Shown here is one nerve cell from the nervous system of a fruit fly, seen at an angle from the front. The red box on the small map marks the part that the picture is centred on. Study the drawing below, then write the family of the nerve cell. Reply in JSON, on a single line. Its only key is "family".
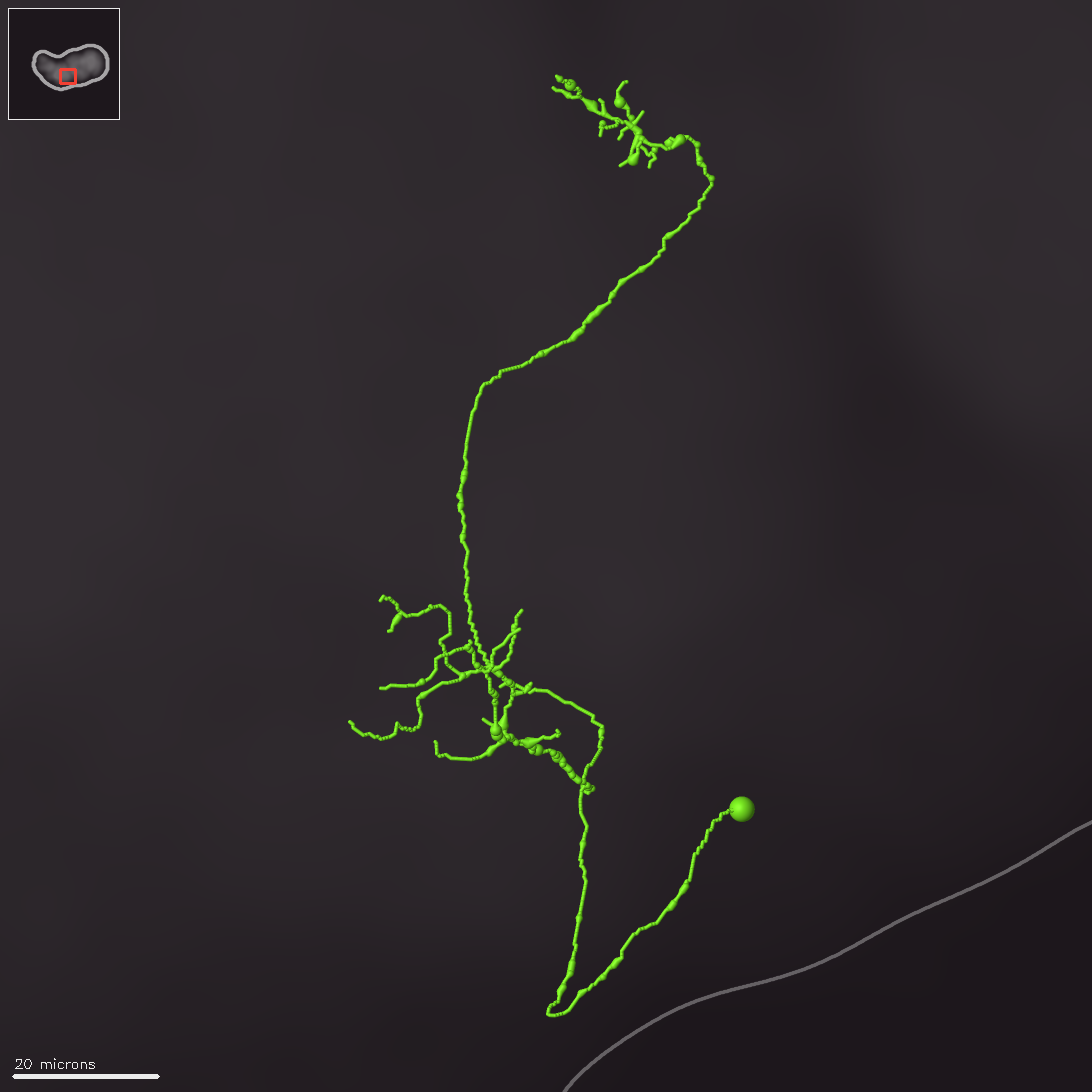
{"family": "Tm"}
